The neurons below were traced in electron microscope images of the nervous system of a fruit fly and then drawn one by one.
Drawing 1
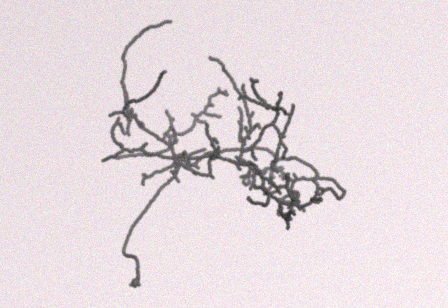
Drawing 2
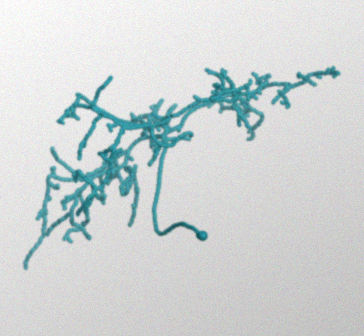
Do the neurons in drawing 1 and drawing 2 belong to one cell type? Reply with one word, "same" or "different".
different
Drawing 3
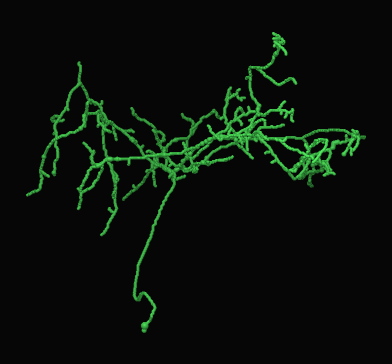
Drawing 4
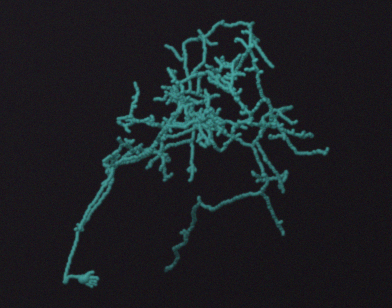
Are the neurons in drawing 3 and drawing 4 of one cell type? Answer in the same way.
different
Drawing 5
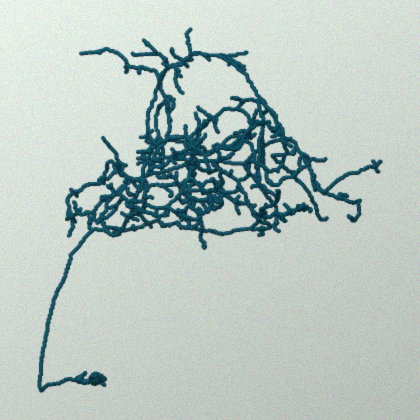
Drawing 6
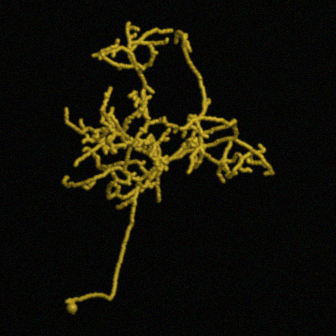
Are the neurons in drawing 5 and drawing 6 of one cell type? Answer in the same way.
different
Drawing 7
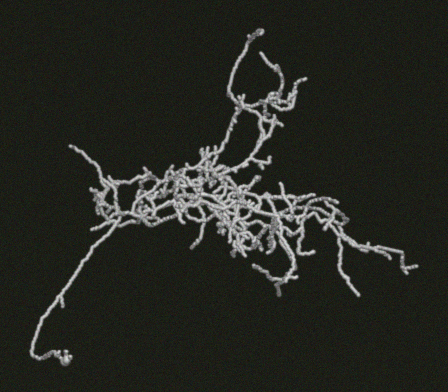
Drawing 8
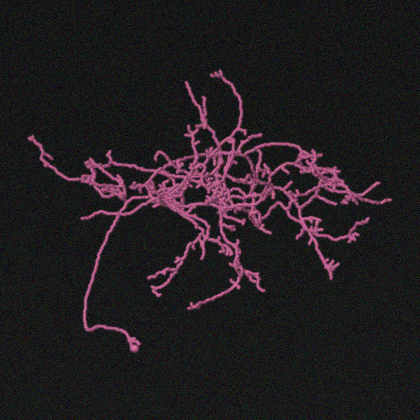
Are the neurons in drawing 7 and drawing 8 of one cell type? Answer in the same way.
same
